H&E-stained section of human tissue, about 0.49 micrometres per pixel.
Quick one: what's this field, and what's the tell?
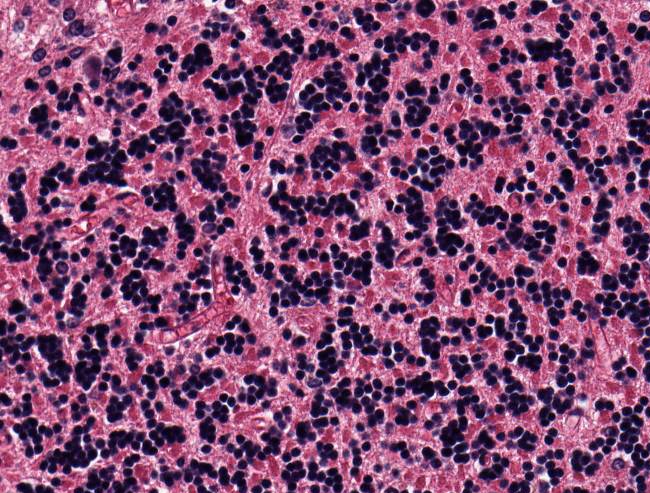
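Field: mainly granular layer of the cerebellum. Small, round, darkly stained nuclei densely packed across the whole field in irregular clusters and cords; uniformly round, deeply basophilic, very little cytoplasm.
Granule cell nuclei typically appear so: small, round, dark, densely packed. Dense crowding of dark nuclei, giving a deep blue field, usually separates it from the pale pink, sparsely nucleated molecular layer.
Top-left corner: a few larger cells with paler, more open nuclei.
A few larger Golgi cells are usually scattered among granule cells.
Thin-walled capillary with elongated endothelial nuclei runs obliquely through left-centre.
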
